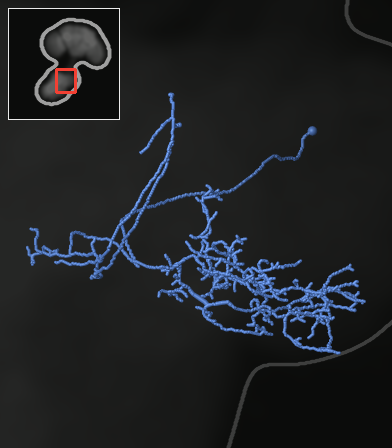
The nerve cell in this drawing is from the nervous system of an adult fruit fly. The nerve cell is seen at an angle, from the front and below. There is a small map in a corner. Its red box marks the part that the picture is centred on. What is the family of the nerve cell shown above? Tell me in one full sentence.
This nerve cell has been assigned the family hemilineage 23B.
